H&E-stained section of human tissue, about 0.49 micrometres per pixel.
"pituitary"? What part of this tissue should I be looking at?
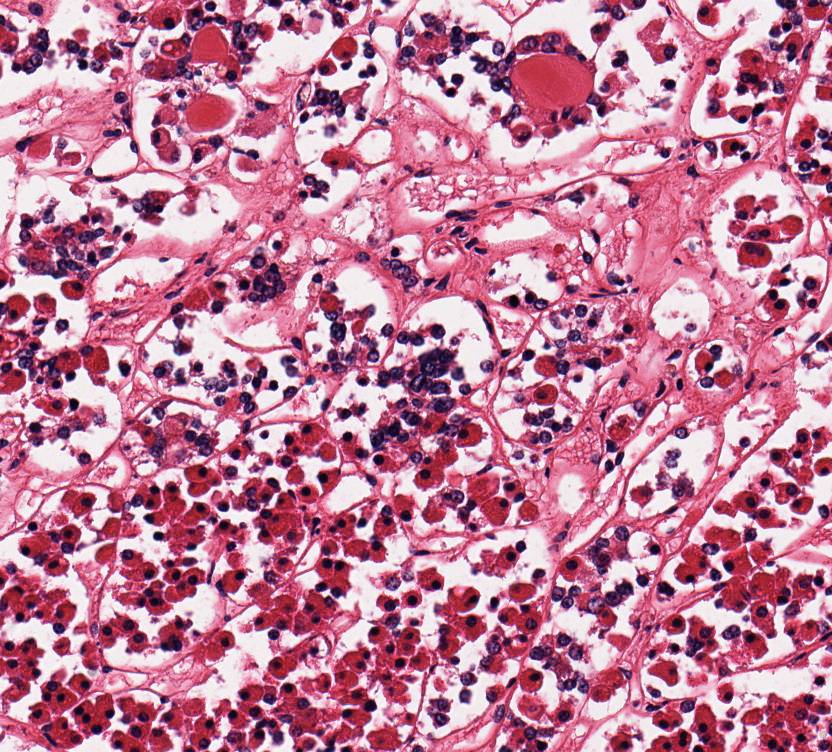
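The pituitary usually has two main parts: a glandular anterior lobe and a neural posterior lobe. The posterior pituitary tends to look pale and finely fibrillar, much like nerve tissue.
Here, across the whole field, the cells lie in rounded nests and cords separated by thin pink septa, which is unlike that pale, fibrillar look.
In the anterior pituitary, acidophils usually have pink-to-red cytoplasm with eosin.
Cells with intensely red granular cytoplasm, most crowded in the lower half of the field, agree with this. The nest cells have small, round, darkly stained nuclei. At the top of the field, rounded pools of homogeneous pink material lie within some of the nests.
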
